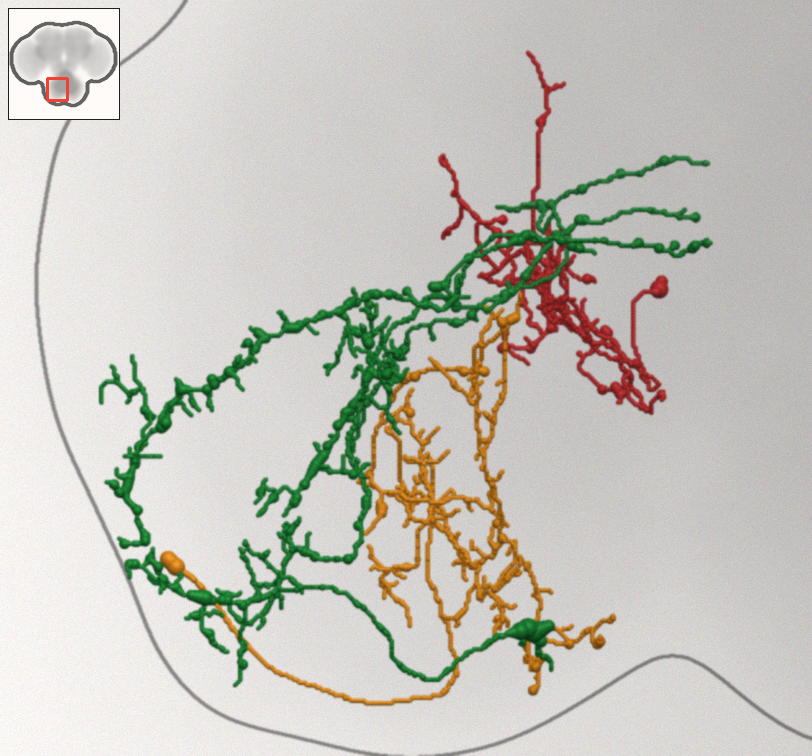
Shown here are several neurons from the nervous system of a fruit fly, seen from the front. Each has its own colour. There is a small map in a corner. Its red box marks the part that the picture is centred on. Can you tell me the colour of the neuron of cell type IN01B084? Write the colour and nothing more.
red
